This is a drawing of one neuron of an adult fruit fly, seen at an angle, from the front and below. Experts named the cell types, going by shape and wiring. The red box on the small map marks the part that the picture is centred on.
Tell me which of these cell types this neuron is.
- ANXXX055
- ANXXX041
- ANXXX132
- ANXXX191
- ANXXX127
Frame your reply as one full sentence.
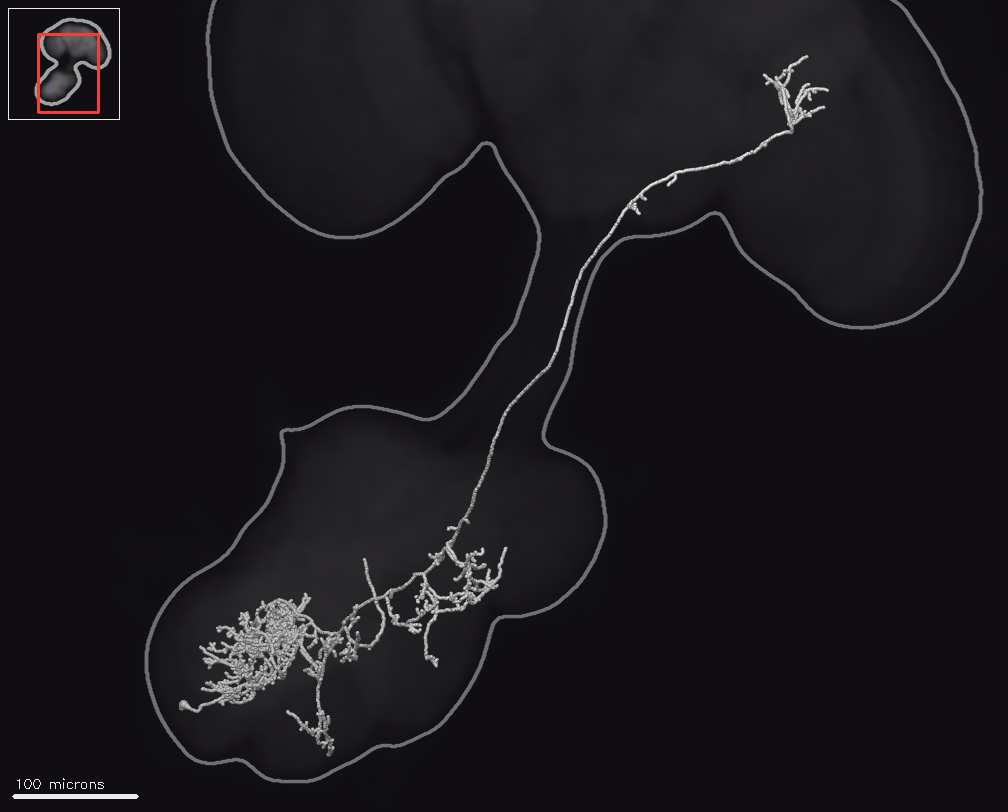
On the level of cell type, this neuron is ANXXX055.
